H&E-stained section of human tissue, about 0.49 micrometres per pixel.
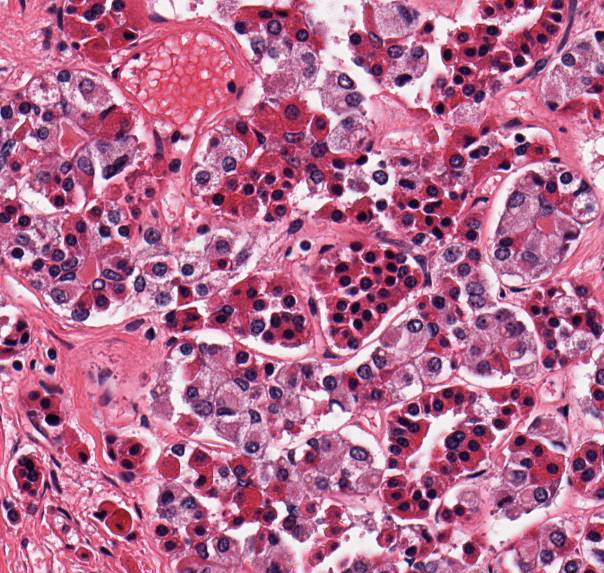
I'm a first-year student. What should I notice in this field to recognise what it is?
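You're looking at the pars distalis of the pituitary. The giveaway is cells with intensely red, eosinophilic cytoplasm mixed into the same nests as cells with pale grey-purple cytoplasm.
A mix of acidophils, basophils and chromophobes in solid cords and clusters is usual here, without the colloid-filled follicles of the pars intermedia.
Thin pink fibrous septa part the small rounded nests and cords, broadening to a looser band at lower left. Narrow white clefts around many nests suggest retraction.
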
